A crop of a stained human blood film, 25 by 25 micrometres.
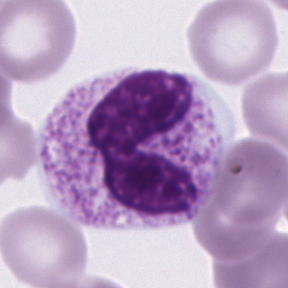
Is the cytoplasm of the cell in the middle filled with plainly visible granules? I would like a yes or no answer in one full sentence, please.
Yes, in the cytoplasm of this cell, many granules are visible.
